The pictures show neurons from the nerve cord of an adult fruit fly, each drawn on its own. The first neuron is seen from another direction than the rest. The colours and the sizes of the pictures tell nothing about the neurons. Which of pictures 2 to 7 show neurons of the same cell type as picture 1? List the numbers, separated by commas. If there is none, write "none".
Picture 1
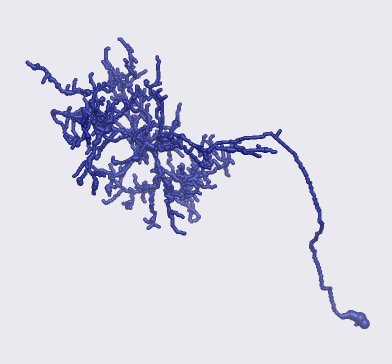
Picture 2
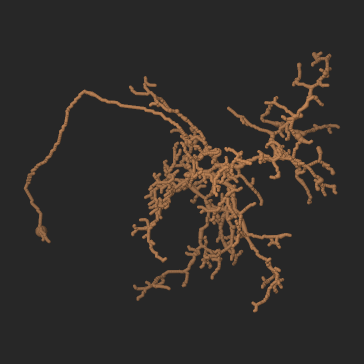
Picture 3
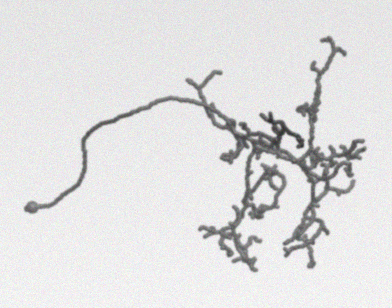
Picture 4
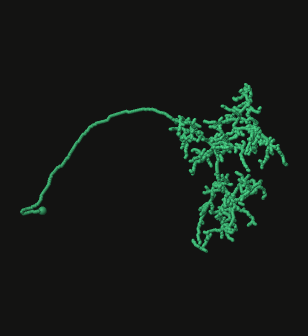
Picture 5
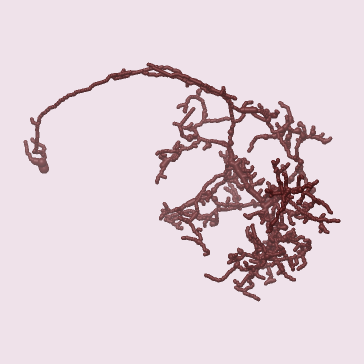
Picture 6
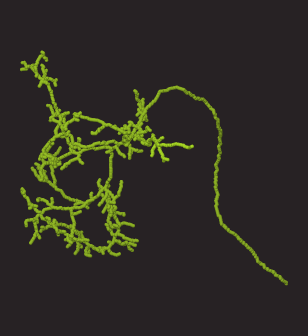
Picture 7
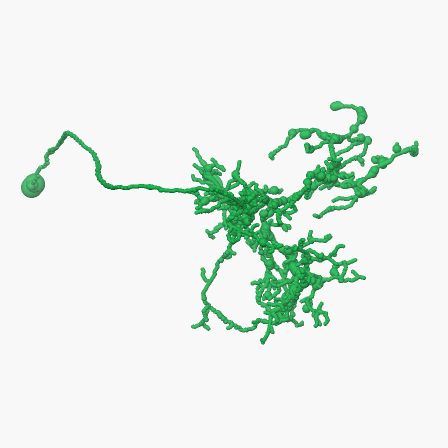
2, 5, 7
